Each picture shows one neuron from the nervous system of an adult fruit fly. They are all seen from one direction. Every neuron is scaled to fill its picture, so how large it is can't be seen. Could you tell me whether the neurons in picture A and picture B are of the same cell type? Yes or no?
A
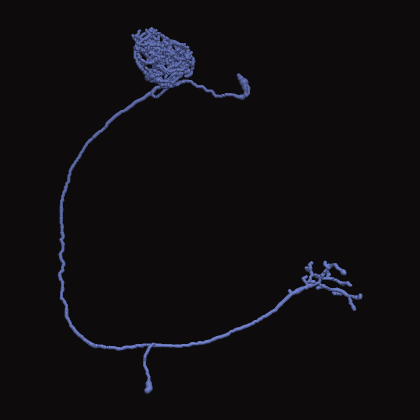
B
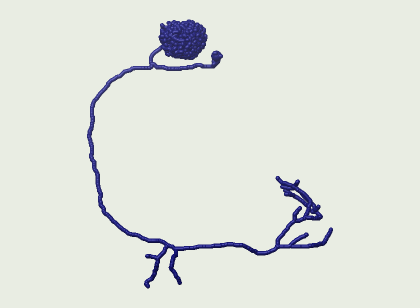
yes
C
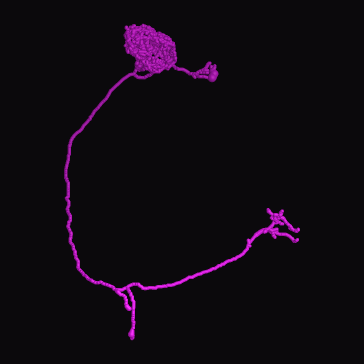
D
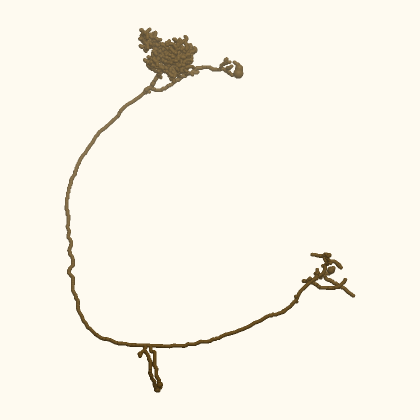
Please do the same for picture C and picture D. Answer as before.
yes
